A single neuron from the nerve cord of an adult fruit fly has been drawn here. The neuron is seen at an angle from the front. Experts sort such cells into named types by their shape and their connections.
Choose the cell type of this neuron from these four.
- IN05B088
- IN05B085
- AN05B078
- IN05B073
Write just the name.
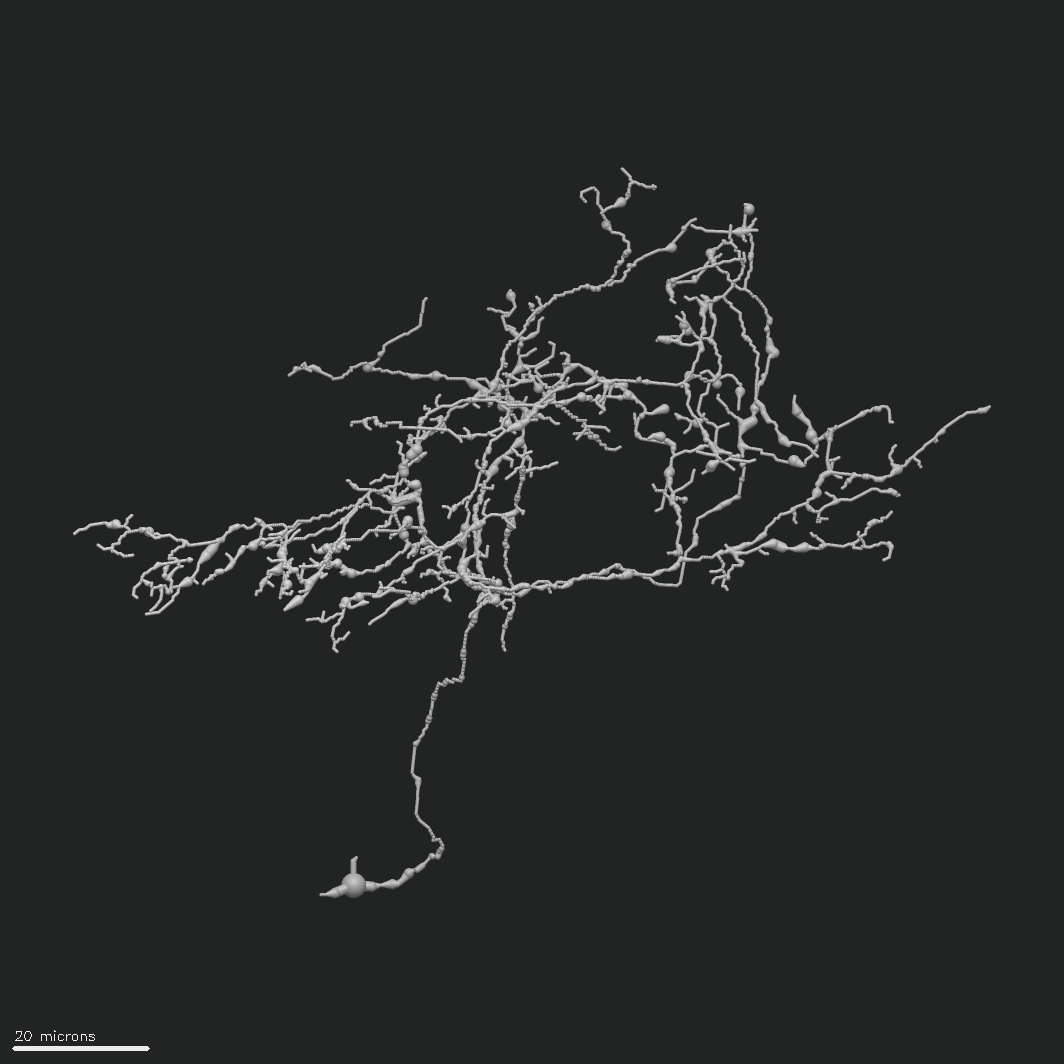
IN05B085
